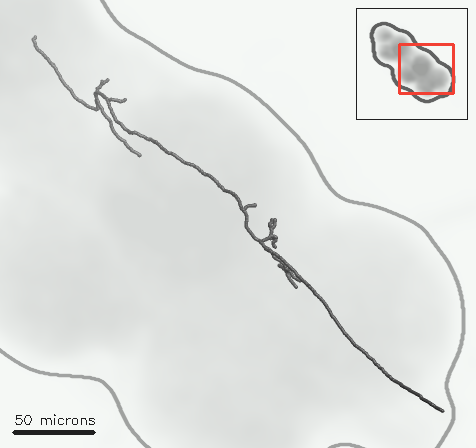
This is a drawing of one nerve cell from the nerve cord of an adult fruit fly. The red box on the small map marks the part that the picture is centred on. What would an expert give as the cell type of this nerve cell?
DNg82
